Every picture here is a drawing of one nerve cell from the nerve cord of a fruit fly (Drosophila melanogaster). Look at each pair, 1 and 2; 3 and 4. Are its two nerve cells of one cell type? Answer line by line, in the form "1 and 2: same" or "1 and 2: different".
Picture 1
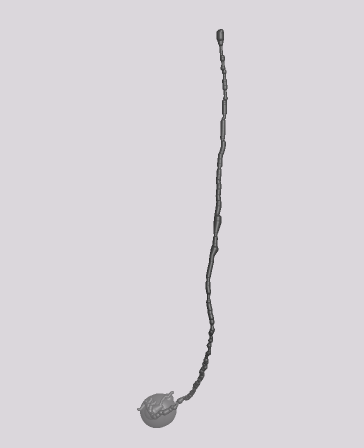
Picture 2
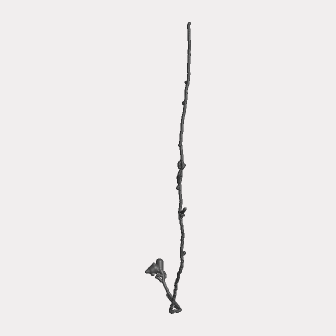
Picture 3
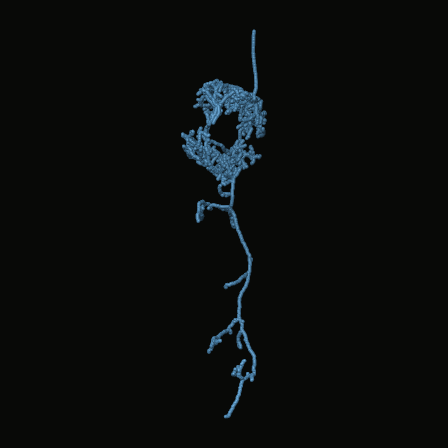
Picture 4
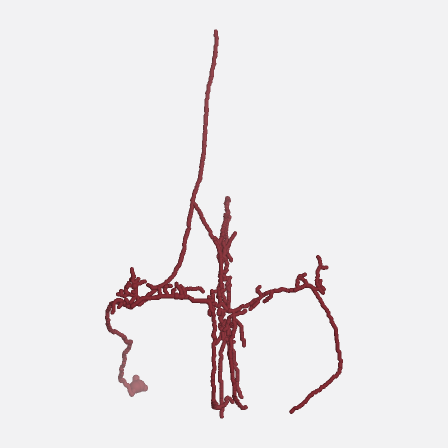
1 and 2: same
3 and 4: different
